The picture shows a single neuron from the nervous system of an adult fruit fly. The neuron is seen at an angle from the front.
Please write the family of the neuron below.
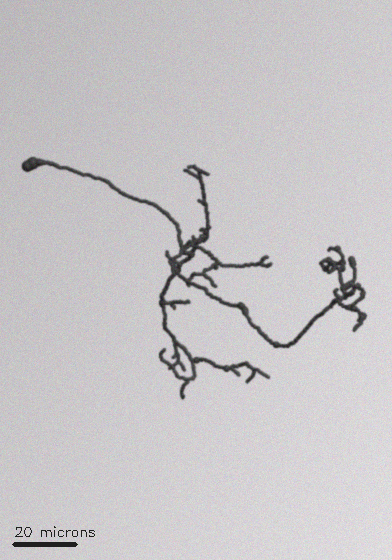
hemilineage SLPpl1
